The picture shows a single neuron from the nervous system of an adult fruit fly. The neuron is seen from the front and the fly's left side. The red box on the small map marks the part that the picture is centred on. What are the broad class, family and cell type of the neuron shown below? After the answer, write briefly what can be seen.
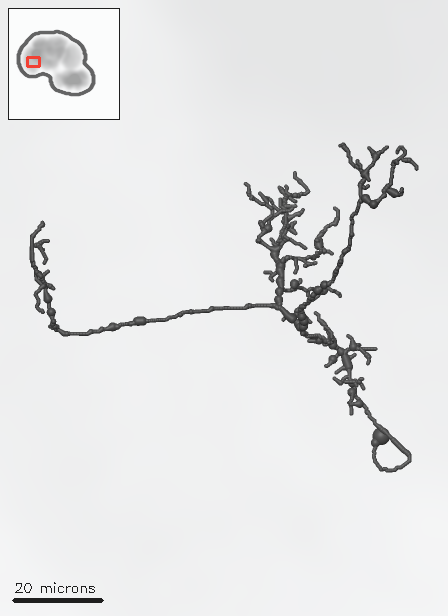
This is an optic-lobe intrinsic neuron. Its family is Y. The cell type is Y12. The cell body is at the lower right of the picture. From left to right in the picture it spans about 90 microns. The picture shows dozens of branch ends.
